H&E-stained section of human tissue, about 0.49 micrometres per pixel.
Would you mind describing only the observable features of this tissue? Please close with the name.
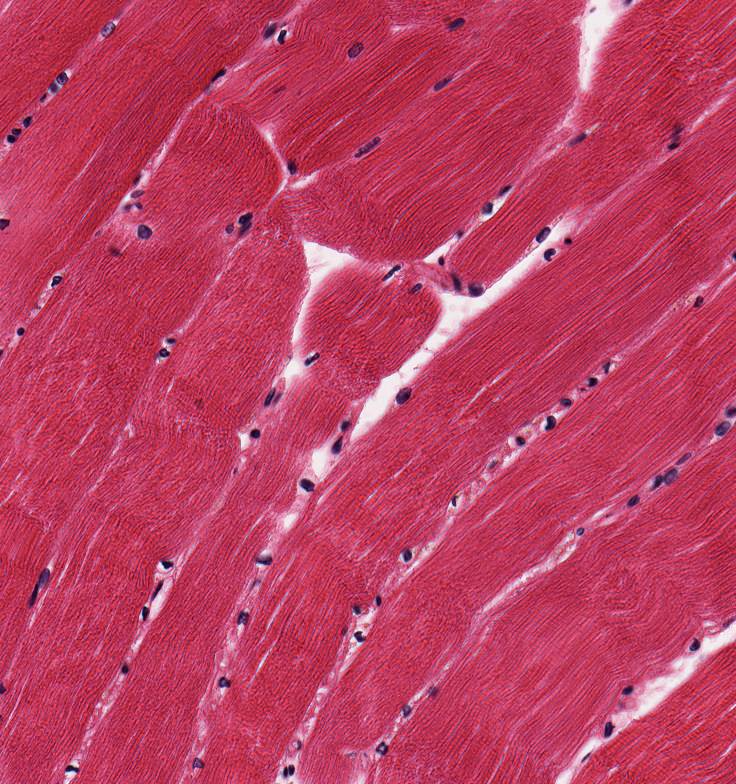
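Notice first the deep red fibre cytoplasm, with fine lines running along the length of each fibre. Between the fibres there are only thin strands of pale loose connective tissue. Some fibres are parted by empty white clefts, and these are widest in the upper centre of the field. You won't find fat cells anywhere here. This is skeletal muscle.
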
